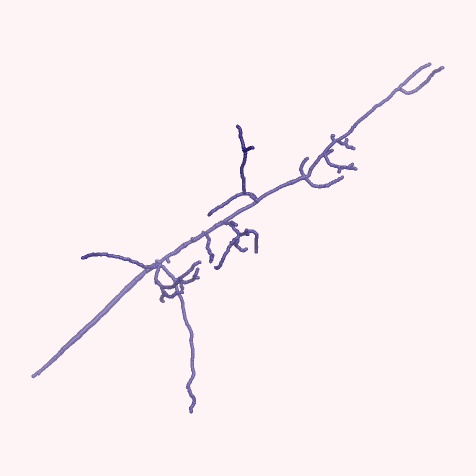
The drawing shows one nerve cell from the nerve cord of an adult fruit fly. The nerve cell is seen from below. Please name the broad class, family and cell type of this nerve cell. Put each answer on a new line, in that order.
descending neuron
DNp
DNp11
